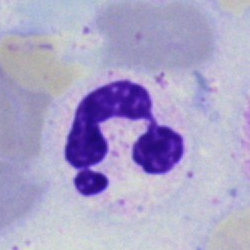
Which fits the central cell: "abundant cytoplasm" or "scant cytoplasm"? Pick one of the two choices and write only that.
Abundant cytoplasm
